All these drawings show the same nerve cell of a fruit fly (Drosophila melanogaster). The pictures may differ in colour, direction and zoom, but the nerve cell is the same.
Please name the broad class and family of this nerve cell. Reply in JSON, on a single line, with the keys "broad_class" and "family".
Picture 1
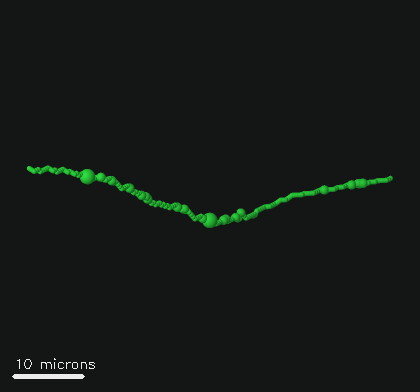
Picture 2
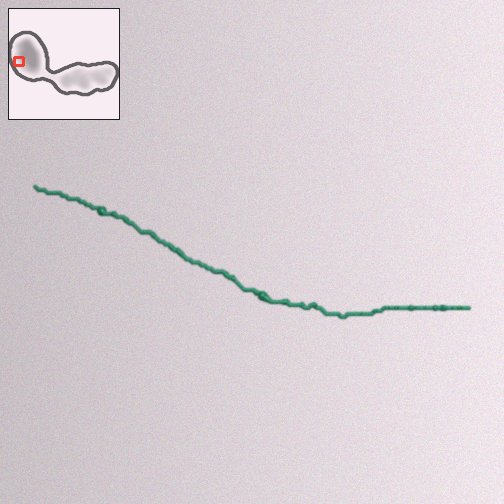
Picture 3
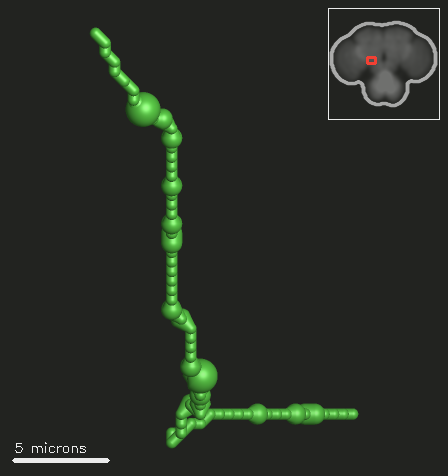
{"broad_class": "sensory neuron entering the brain", "family": "class mechanosensory"}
